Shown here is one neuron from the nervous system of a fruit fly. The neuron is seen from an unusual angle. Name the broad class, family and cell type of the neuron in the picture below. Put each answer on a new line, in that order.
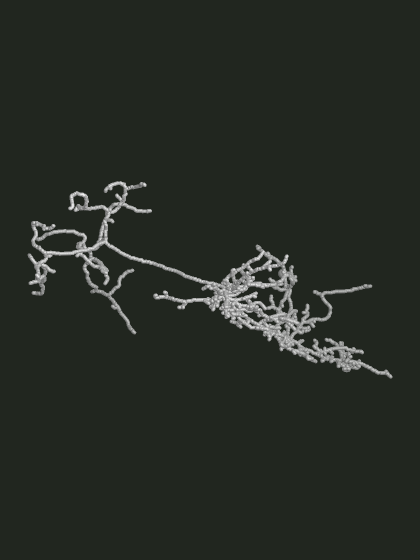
nerve-cord intrinsic neuron
hemilineage 18B
IN18B034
